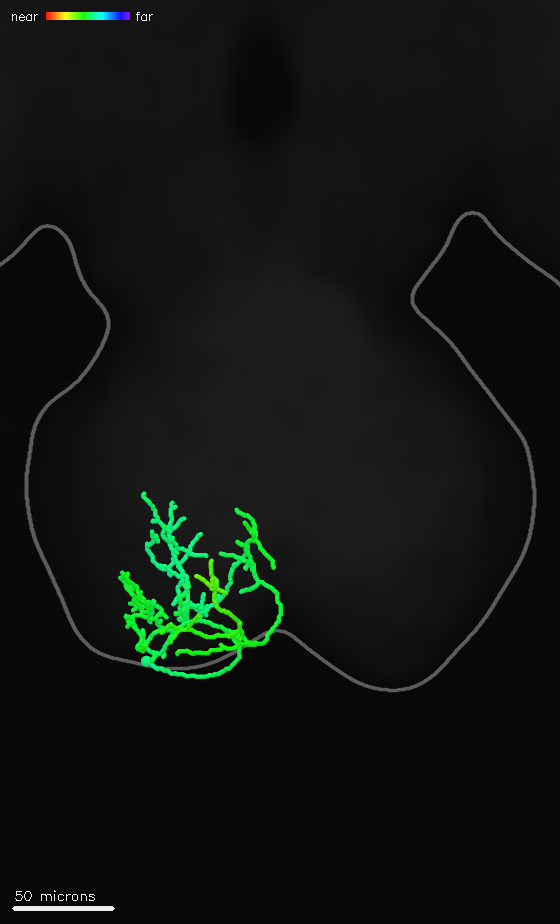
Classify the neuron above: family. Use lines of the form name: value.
family: hemilineage 01B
